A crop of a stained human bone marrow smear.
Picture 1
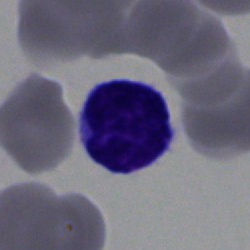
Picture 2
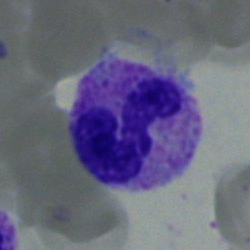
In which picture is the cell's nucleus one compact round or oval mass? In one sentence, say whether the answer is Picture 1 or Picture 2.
The compact round or oval nucleus is that of the cell in Picture 1.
